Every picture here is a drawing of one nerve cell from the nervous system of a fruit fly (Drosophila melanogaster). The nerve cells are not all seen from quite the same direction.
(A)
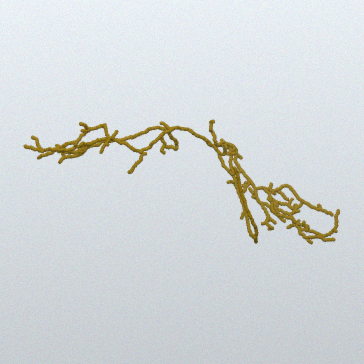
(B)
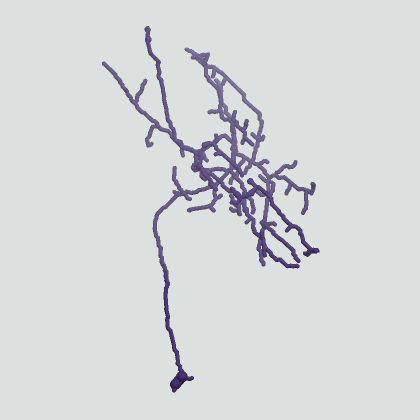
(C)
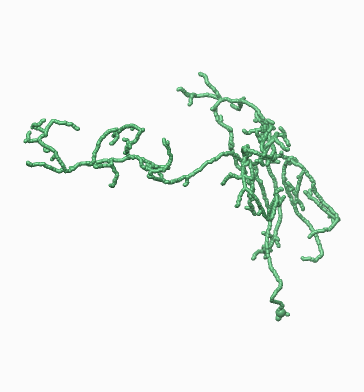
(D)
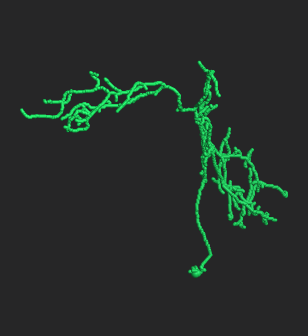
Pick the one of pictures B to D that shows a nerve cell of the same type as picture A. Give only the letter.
D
